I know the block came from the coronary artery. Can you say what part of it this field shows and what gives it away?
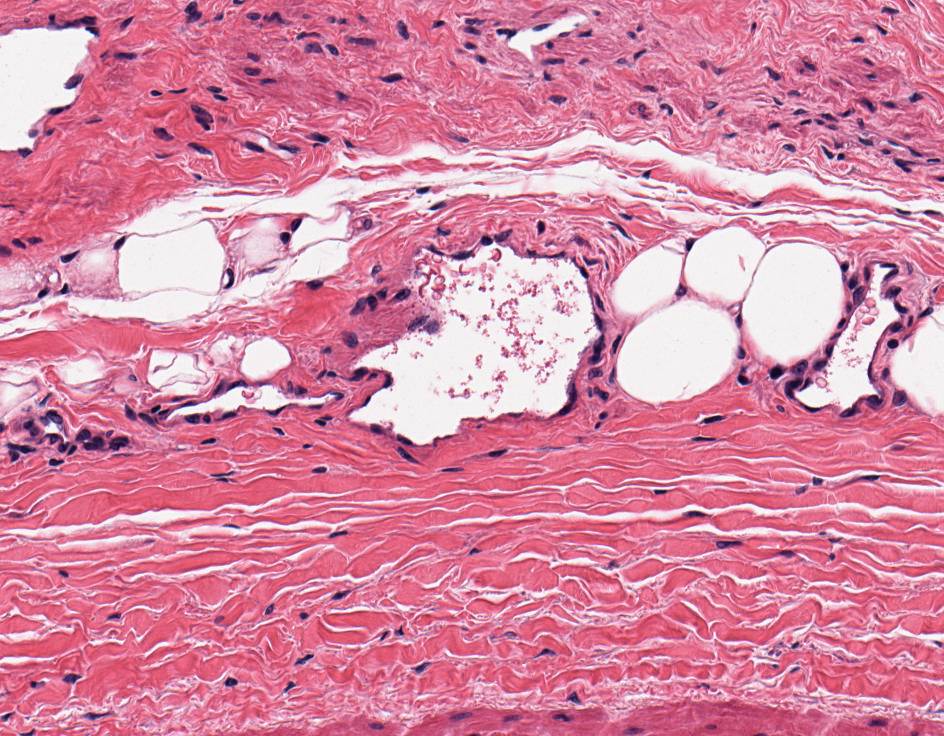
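What you see is the tunica adventitia. In the lower half, pink collagen bundles run roughly horizontally in parallel wavy layers; the fibrous tissue above holds more nuclei.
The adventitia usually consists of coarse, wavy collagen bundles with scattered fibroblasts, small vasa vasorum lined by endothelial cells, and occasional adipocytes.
A thin-walled vessel lies centrally, its irregular lumen holding scattered red blood cells, and a group of large empty adipocytes sits just to its right.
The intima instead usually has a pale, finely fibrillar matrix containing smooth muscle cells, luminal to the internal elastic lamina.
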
